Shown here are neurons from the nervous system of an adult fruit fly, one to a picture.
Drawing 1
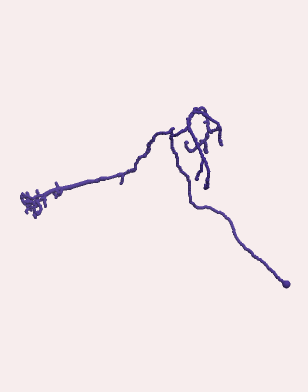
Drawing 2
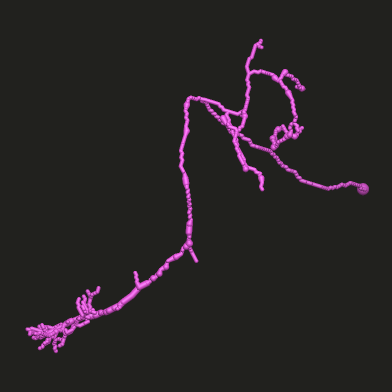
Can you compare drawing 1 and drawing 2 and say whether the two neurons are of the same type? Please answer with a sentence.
They are of the same cell type.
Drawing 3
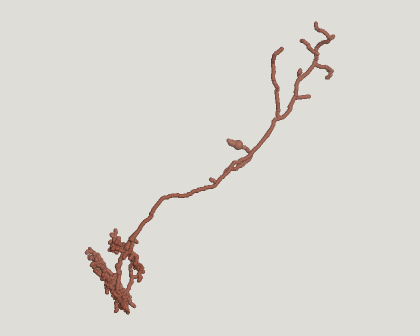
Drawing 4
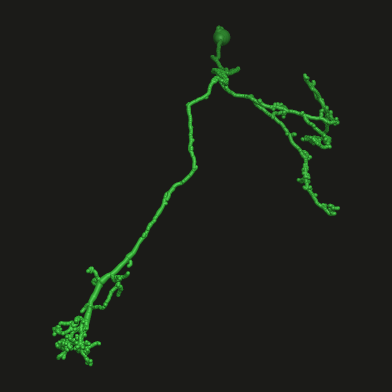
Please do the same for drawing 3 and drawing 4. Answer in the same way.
They are of different cell types.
